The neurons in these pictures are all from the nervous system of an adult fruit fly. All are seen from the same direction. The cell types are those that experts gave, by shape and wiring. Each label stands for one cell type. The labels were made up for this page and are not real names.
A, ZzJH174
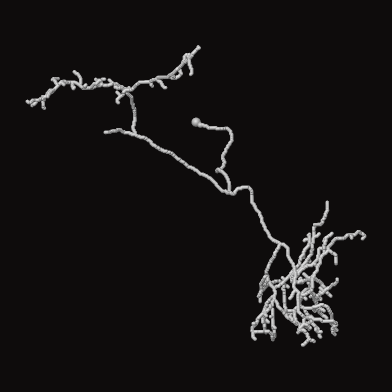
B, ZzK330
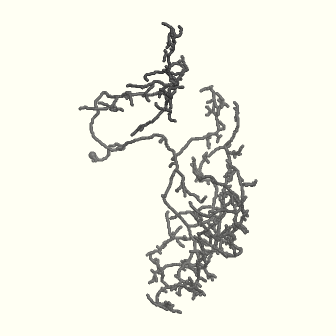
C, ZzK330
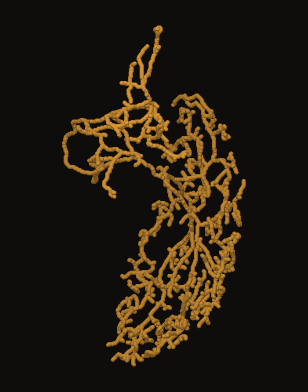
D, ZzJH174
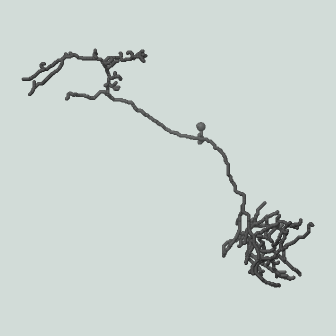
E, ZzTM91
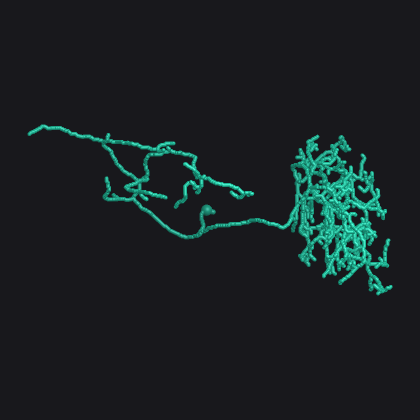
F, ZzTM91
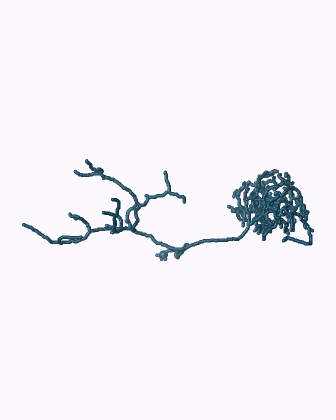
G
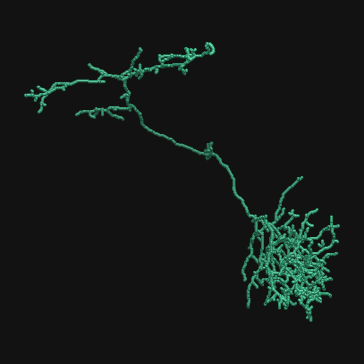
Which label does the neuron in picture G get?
ZzJH174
